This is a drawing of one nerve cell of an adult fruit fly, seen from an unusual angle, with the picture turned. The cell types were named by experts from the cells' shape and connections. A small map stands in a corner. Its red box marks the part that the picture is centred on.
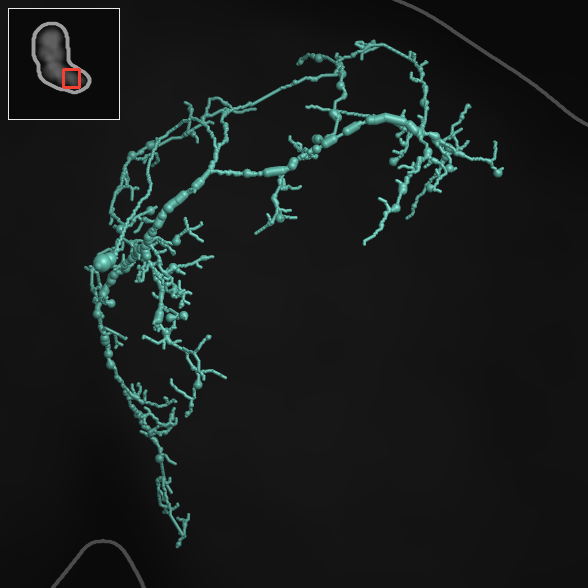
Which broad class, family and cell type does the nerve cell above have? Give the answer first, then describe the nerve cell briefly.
This is a nerve-cord intrinsic neuron. The family is hemilineage 16B. Its cell type is IN16B052. The cell body can be seen on the left of the picture. In this view it is about as wide as it is tall.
